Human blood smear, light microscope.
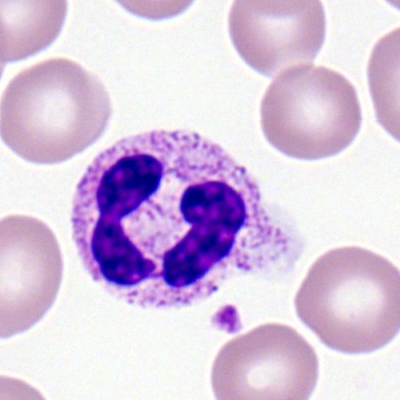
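Segmented neutrophil at the centre of a stained blood smear. Roughly round outline. Two-lobed nucleus; both lobes curve and face each other across the cell centre. Chromatin coarsely clumped, dark purple.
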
